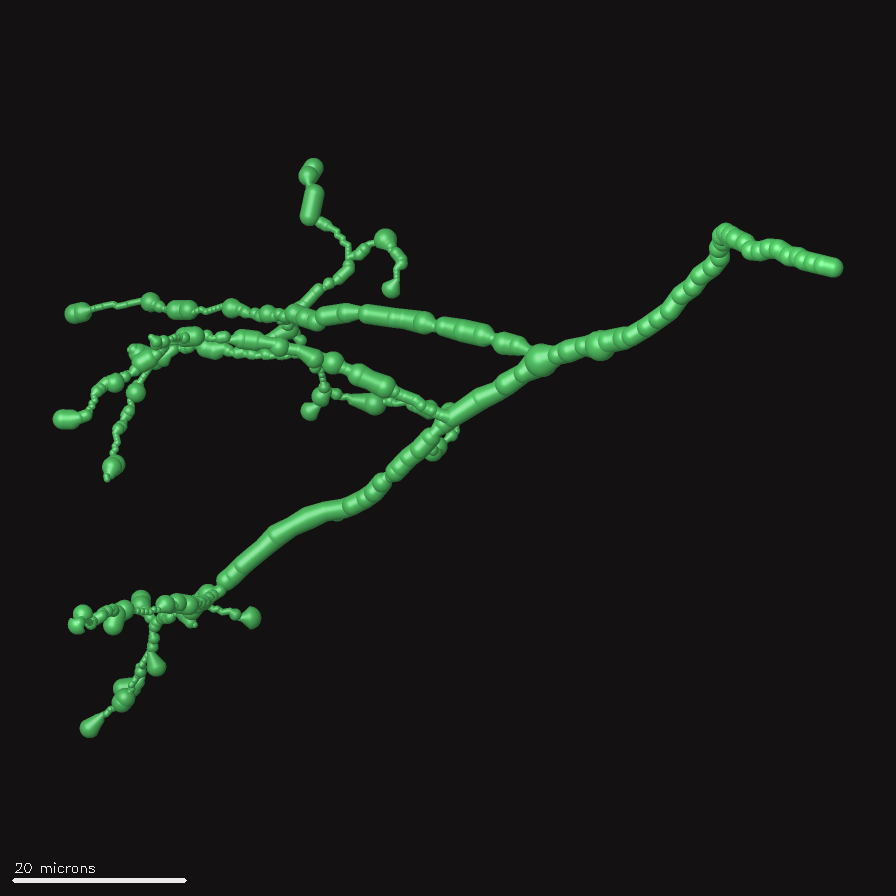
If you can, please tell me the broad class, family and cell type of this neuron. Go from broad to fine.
sensory neuron entering the nerve cord; class mechanosensory proprioceptive; SNpp10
